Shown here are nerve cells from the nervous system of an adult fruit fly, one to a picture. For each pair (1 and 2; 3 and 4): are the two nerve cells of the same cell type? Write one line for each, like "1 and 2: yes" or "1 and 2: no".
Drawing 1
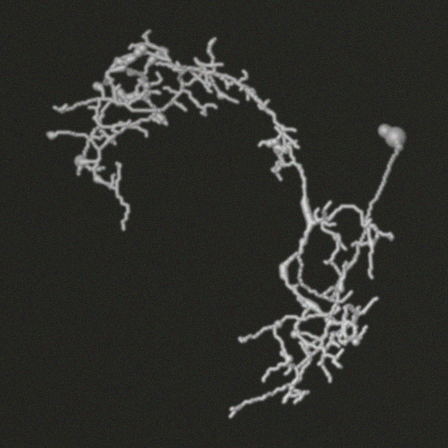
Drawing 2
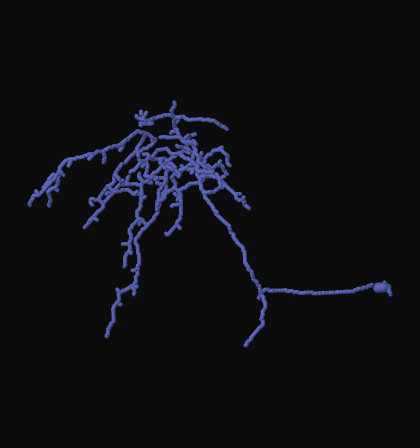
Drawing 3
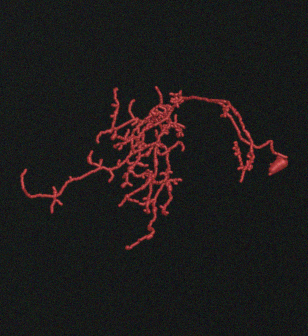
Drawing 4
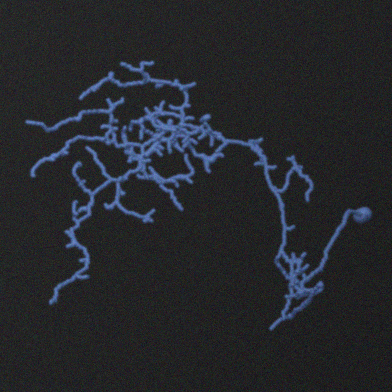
1 and 2: no
3 and 4: yes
